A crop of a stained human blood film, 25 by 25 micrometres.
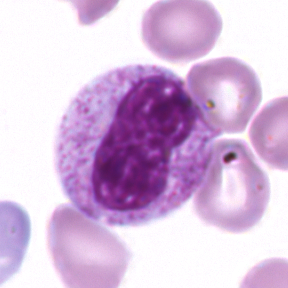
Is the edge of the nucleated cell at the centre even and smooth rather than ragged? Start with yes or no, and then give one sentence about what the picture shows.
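Yes. The cell outline is round and smooth.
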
